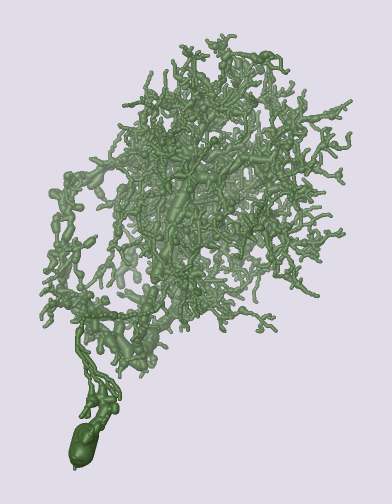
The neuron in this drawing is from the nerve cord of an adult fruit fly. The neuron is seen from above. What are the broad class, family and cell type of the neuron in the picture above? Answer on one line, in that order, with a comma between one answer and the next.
nerve-cord intrinsic neuron, hemilineage 19A, IN19A007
